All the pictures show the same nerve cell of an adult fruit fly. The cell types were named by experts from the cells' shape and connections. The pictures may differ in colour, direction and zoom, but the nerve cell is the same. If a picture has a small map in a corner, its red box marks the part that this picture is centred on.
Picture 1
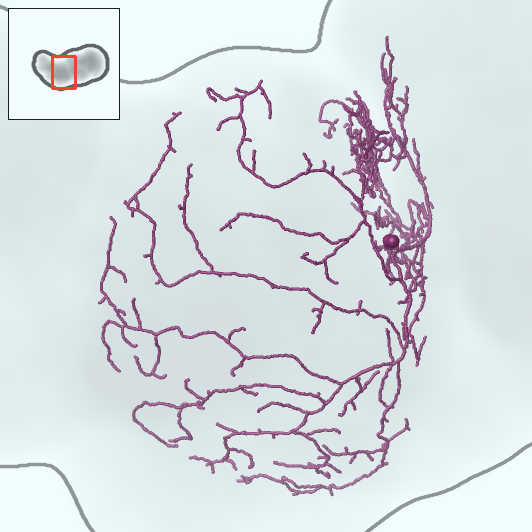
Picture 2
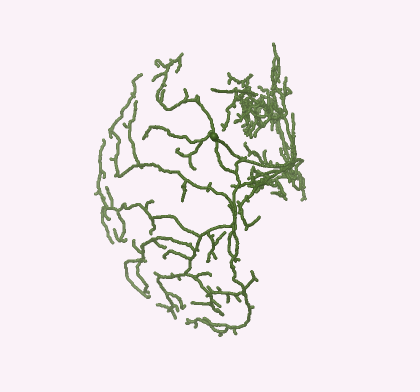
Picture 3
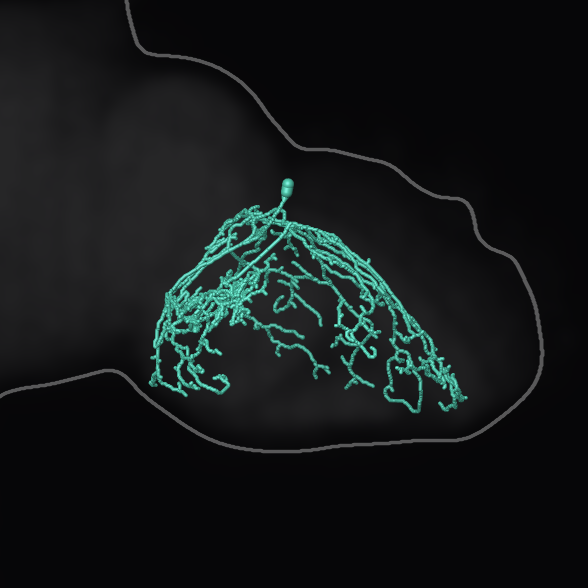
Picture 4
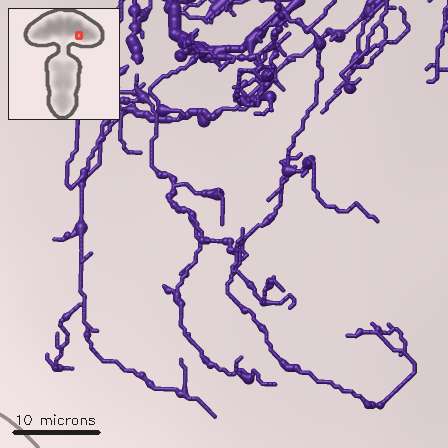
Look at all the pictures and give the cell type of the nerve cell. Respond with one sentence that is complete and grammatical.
Typed by cell type, the nerve cell is MeVC21.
